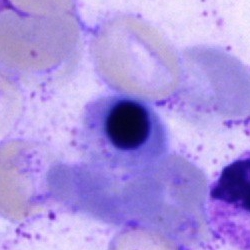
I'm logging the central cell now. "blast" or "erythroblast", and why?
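This is an erythroblast. Its chromatin is dense and evenly dark, with no internal pattern to be seen, and no nucleoli are visible in the nucleus.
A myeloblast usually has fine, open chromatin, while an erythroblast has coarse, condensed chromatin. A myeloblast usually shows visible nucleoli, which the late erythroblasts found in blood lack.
The cytoplasm is pale greyish-blue and contains no vacuoles.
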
